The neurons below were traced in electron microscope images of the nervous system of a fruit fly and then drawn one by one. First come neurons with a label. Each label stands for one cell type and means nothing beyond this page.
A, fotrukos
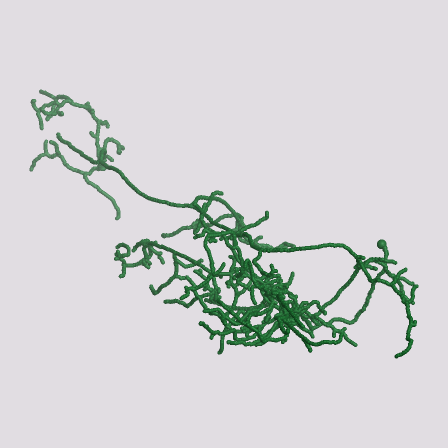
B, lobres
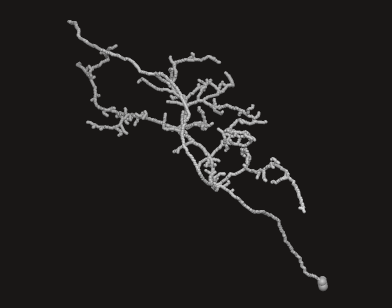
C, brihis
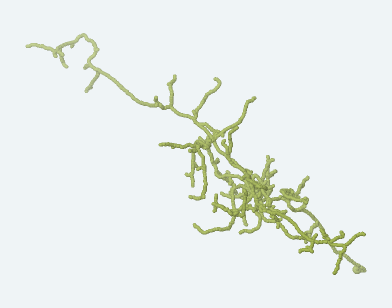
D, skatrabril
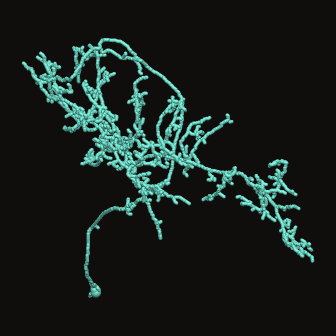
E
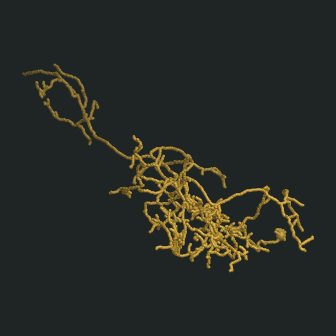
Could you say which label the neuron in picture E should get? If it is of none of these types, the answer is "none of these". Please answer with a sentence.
It belongs to fotrukos.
